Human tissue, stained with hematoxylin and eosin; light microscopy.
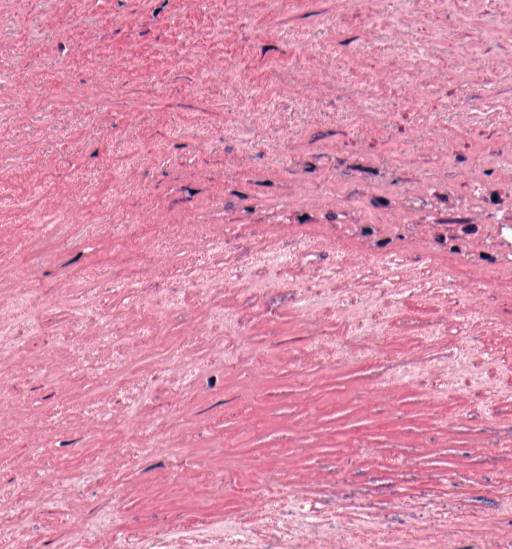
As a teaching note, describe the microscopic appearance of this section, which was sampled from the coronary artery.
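Dense pink collagenous stroma occupies the whole field. The nuclei are small, dark and oval to angular, and are most concentrated in an oblique band across the upper right. No distinct cytoplasm is seen around the nuclei.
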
